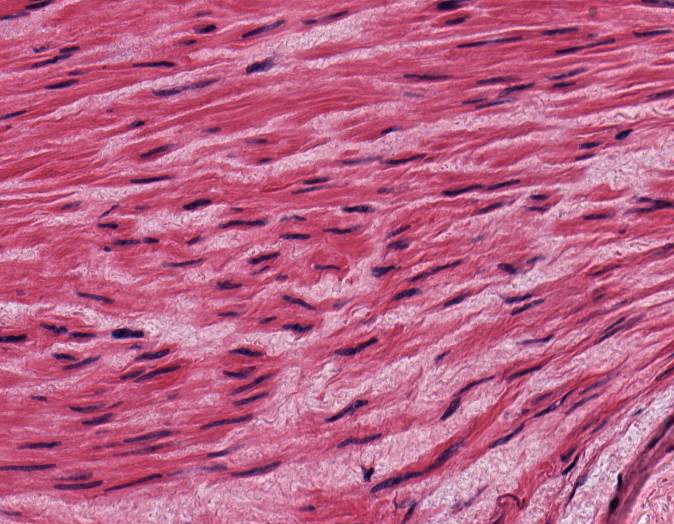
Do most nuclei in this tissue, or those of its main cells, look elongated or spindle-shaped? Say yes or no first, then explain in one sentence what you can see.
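Yes. The nuclei are elongated, cigar-shaped and dark purple.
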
